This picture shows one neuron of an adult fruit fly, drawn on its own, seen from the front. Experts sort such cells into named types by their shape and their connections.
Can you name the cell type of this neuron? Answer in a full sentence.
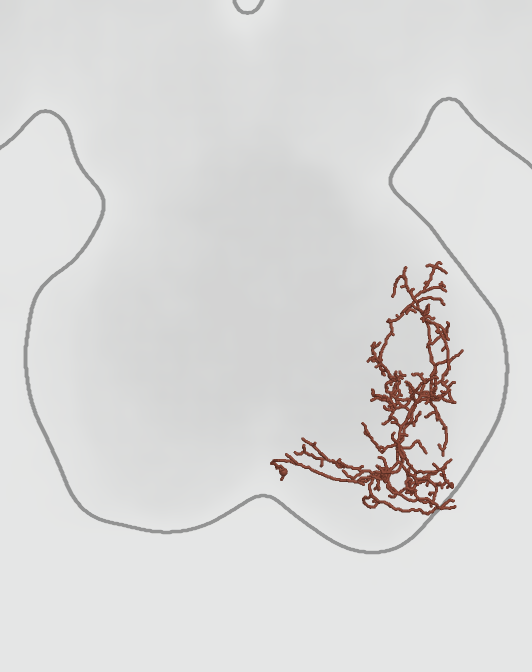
The cell type is IN13B022.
